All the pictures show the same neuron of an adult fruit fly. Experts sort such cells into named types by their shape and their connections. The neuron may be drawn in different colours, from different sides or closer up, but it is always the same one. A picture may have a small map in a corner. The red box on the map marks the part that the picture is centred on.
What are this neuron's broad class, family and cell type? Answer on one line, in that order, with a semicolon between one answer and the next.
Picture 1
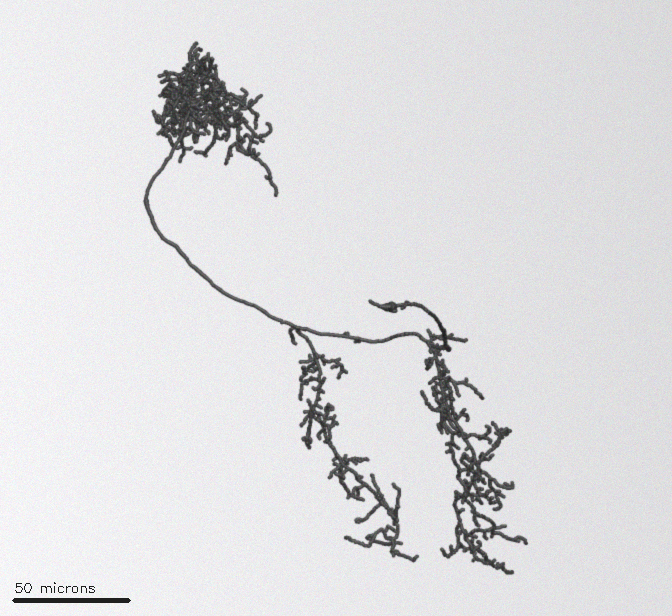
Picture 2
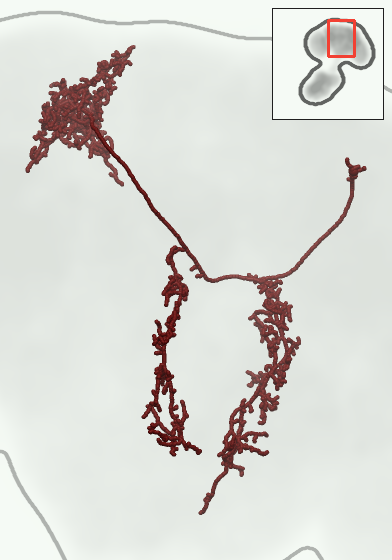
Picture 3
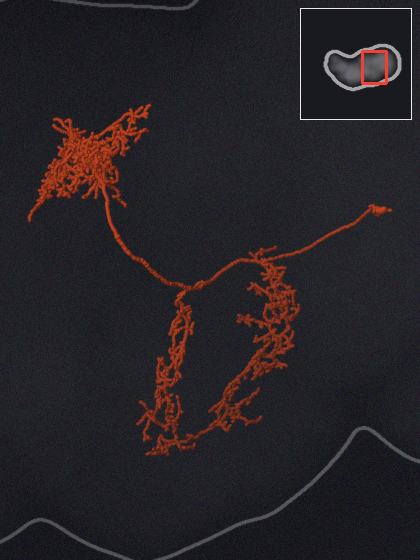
central-brain intrinsic neuron; hemilineage CREa1_ventral; mAL_m7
